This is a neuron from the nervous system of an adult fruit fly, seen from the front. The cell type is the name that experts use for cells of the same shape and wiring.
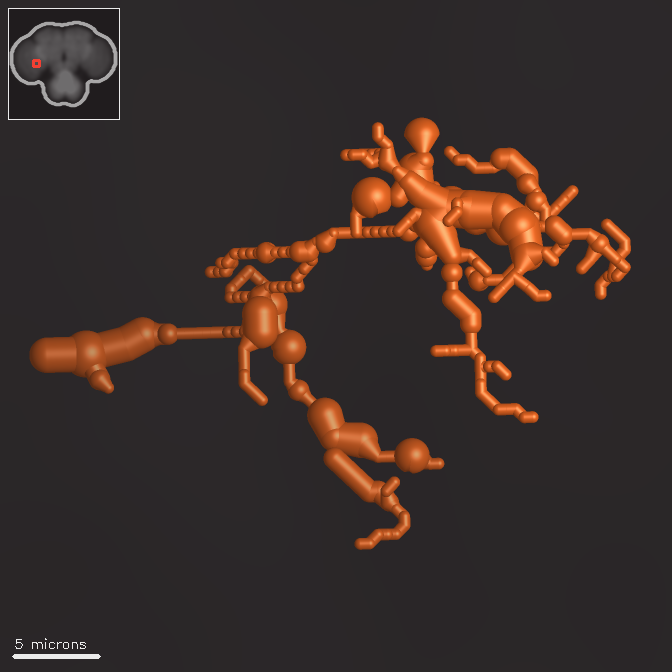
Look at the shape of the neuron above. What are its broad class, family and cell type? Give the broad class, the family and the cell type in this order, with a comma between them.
optic-lobe intrinsic neuron, T, T5c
